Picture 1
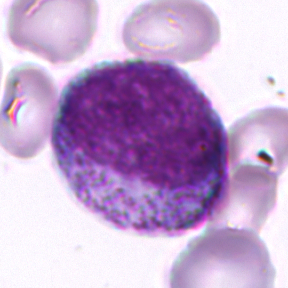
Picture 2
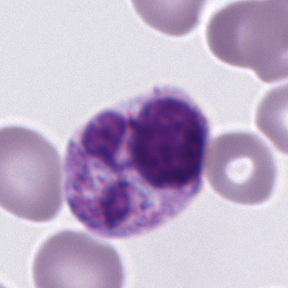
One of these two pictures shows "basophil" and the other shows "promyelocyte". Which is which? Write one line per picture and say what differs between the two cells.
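Picture 1 – promyelocyte. The nucleus is a single unlobed mass.
Picture 2 – basophil. The nucleus is divided into separate lobes, the largest lying at the upper right.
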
